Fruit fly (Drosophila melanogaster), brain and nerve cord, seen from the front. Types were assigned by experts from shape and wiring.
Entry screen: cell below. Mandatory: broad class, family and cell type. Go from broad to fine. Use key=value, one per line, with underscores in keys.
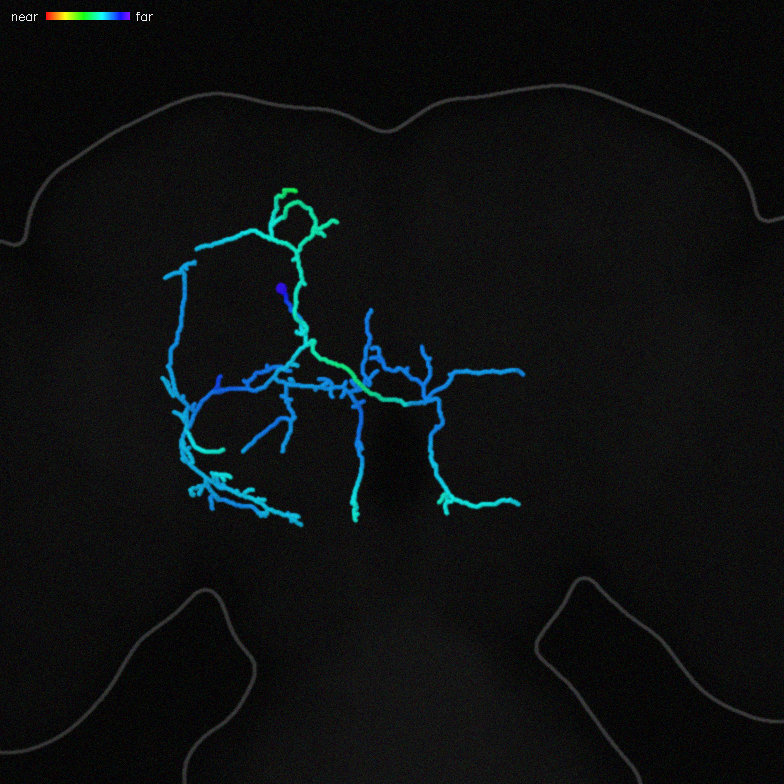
broad_class=central-brain intrinsic neuron
family=hemilineage DM6_central1
cell_type=CB1541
